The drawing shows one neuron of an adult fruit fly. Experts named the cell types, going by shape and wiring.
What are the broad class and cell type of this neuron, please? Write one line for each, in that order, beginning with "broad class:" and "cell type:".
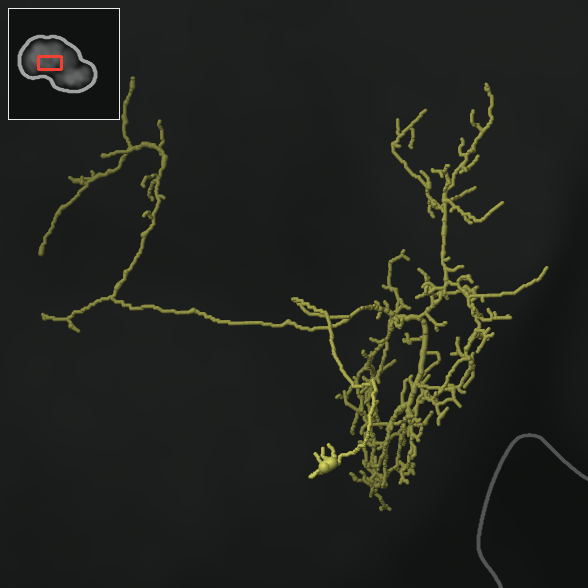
broad class: central-brain intrinsic neuron
cell type: GNG658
